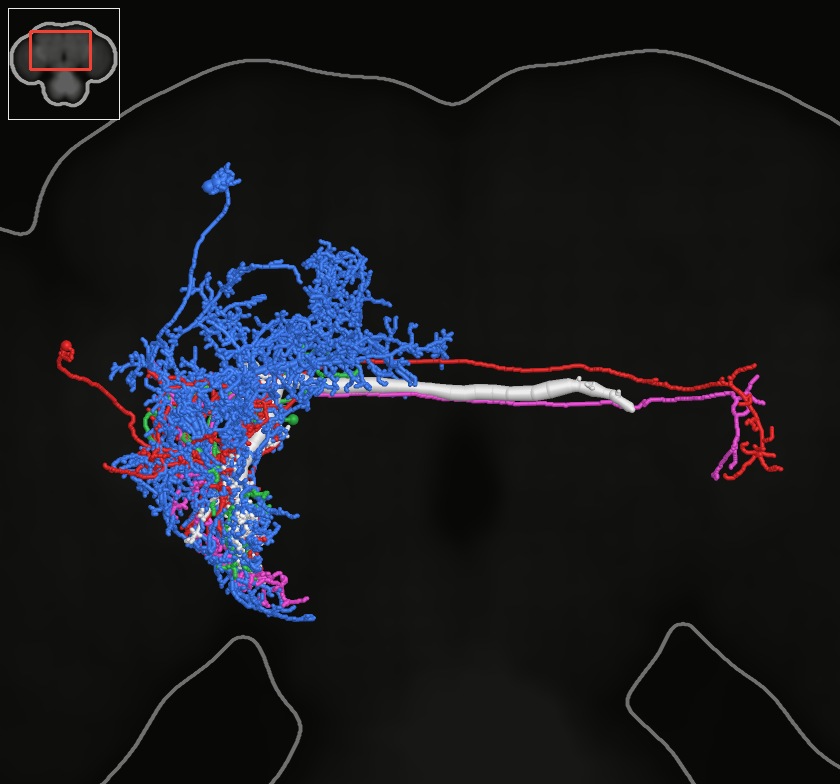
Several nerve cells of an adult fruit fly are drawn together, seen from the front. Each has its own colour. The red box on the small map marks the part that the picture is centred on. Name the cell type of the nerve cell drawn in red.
AVLP429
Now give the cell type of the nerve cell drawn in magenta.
WED118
